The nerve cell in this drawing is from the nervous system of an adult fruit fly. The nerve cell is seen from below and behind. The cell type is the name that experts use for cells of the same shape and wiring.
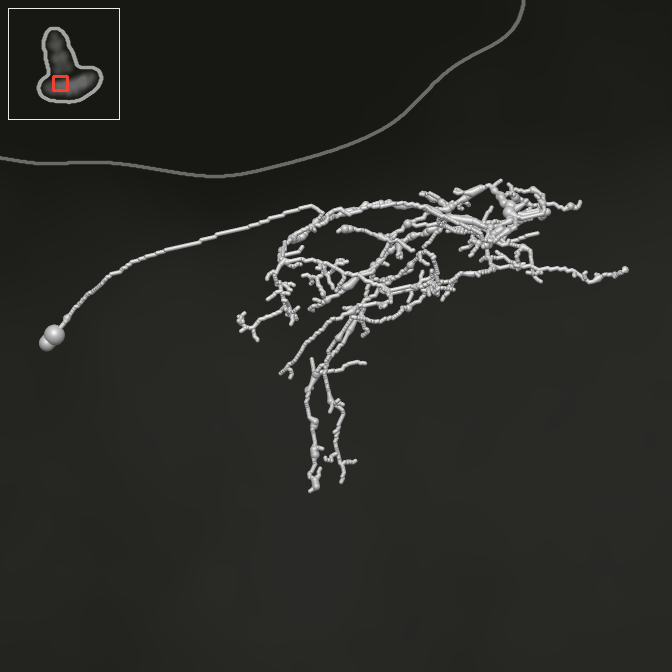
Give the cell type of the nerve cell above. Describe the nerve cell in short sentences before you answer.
The cell body is on the left of the picture. The picture shows dozens of branch ends. This is a central-brain intrinsic neuron. Its cell type is CB1551.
